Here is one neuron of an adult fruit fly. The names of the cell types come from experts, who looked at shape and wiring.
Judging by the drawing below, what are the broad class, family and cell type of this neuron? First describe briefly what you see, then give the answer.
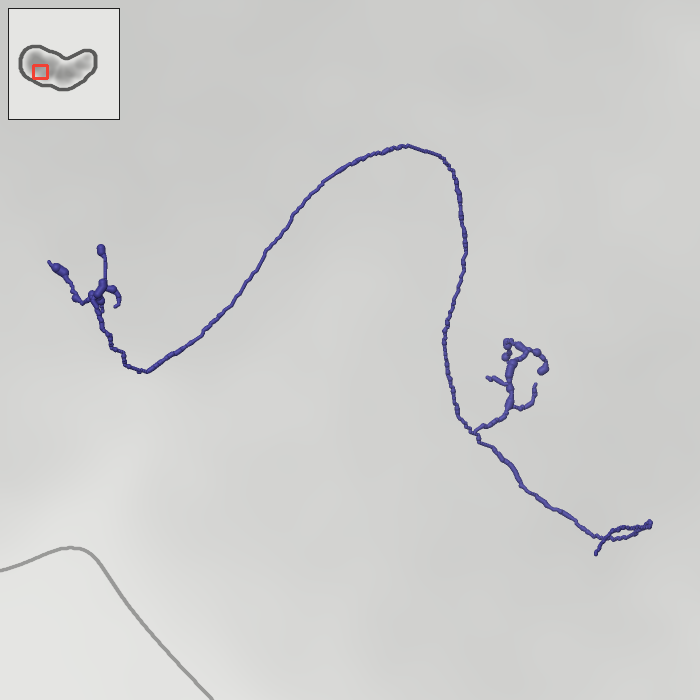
No cell body is drawn. It has a dozen or fewer branch ends. It is a sensory neuron entering the brain. The name of its family is class olfactory. The cell type is ORN_VC1.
